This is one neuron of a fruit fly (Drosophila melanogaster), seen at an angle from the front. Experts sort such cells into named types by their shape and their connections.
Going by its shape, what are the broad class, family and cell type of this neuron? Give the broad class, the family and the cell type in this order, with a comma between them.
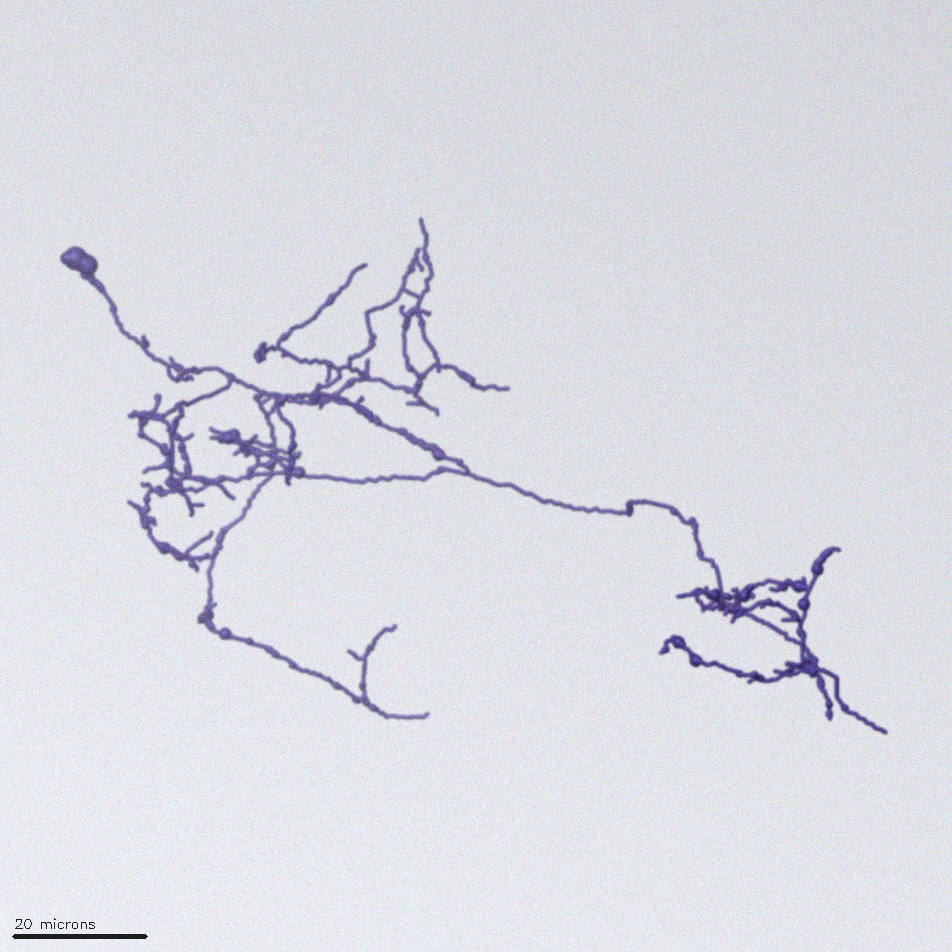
central-brain intrinsic neuron, class DAN, PAM12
